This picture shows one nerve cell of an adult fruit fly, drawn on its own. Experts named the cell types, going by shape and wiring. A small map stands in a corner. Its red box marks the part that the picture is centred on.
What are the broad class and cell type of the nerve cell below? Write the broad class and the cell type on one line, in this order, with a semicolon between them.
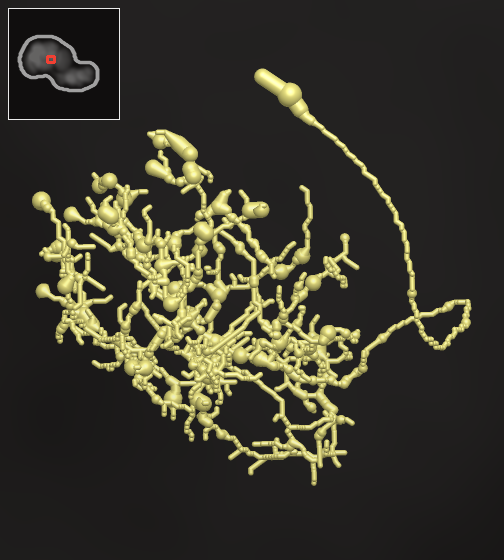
central-brain intrinsic neuron; CB2863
